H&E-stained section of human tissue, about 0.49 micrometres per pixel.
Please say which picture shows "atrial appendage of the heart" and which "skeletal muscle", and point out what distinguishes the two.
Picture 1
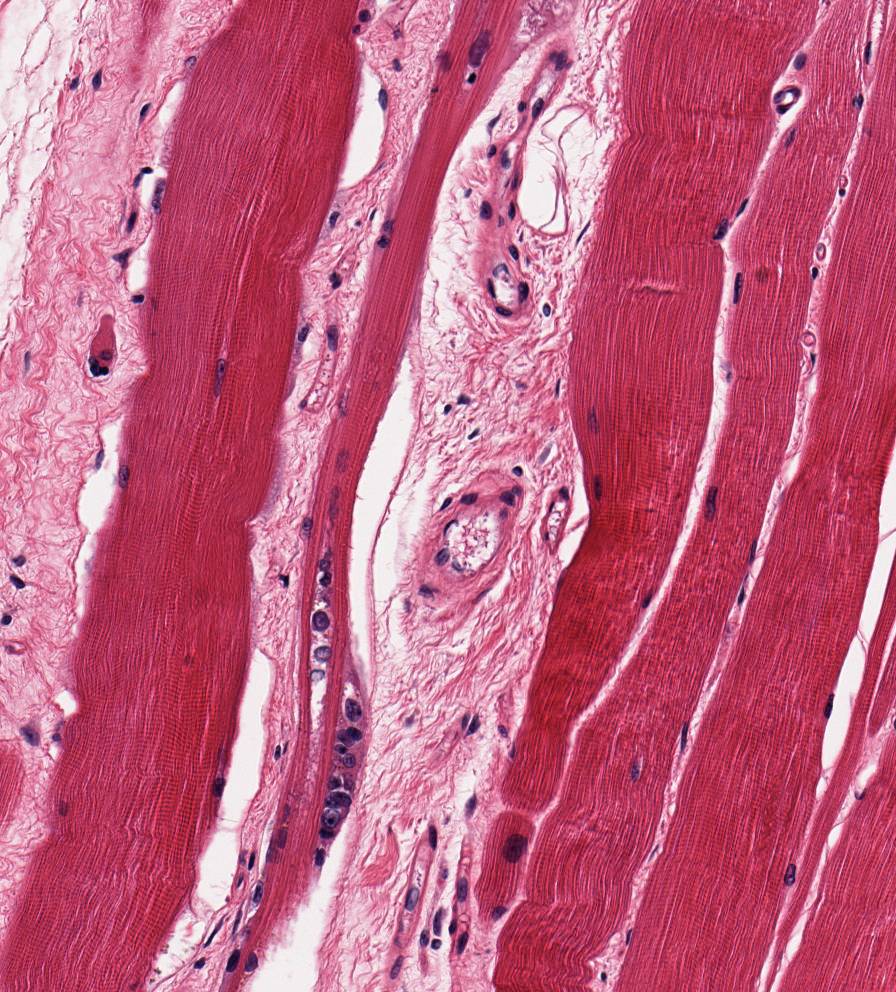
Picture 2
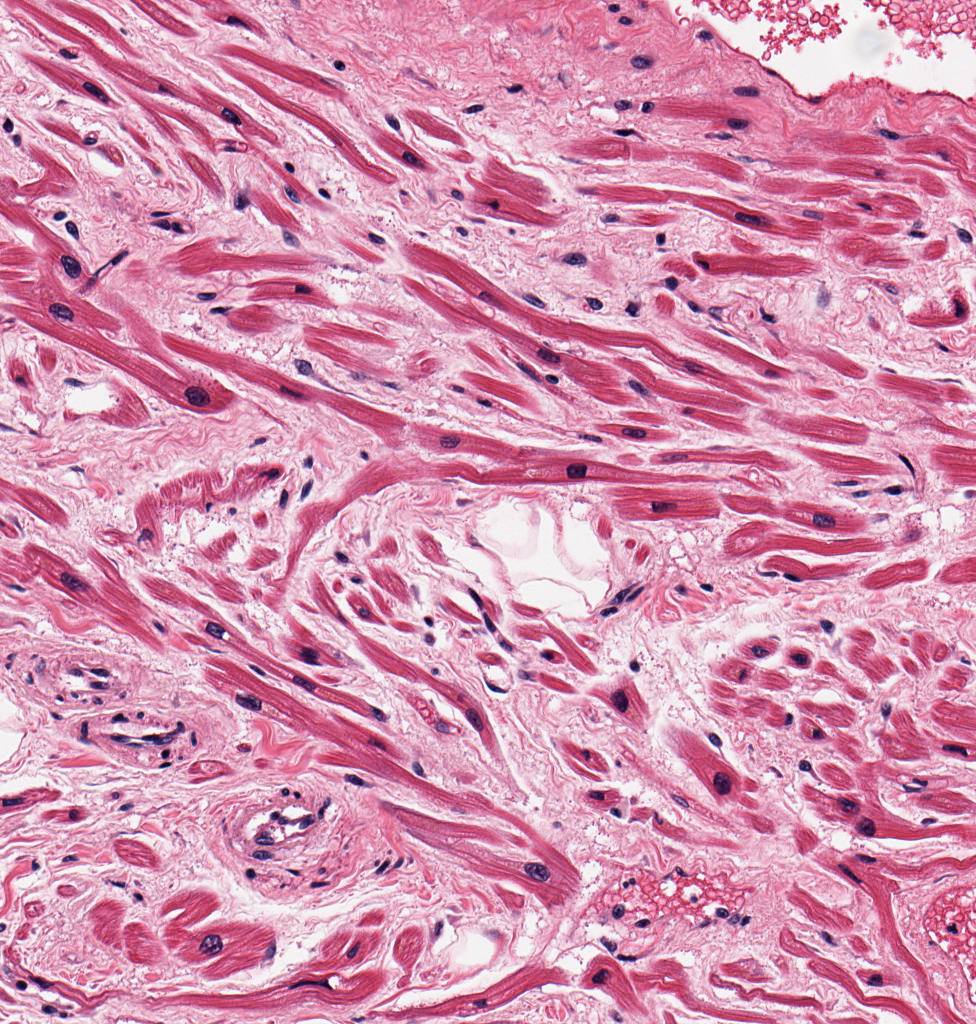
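Right, skeletal muscle is in picture 1 and the atrial appendage of the heart is in picture 2. The picture 1 fibres have fine transverse cross-striations, deep red cytoplasm and a few flattened nuclei at their edges, with no fat cells between them. In picture 2, some fibres divide into branches that join their neighbours, and plenty of pale pink loose fibrous tissue breaks them into small groups and single cells. Where a group is cut across at the lower right, the rounded profiles have central nuclei. Its top right corner also holds a space with red blood cells, bordering the tissue along a smooth edge.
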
